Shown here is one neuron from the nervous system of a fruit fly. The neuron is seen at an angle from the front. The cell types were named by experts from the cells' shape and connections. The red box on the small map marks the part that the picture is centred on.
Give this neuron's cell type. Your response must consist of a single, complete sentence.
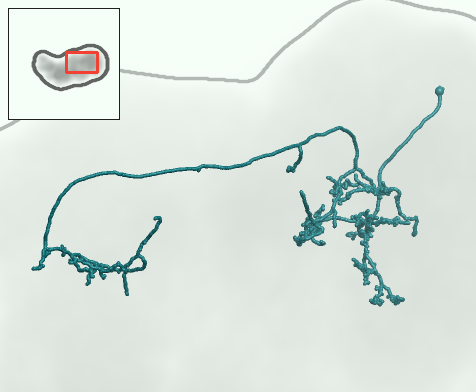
The cell type PLP150 includes this neuron.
